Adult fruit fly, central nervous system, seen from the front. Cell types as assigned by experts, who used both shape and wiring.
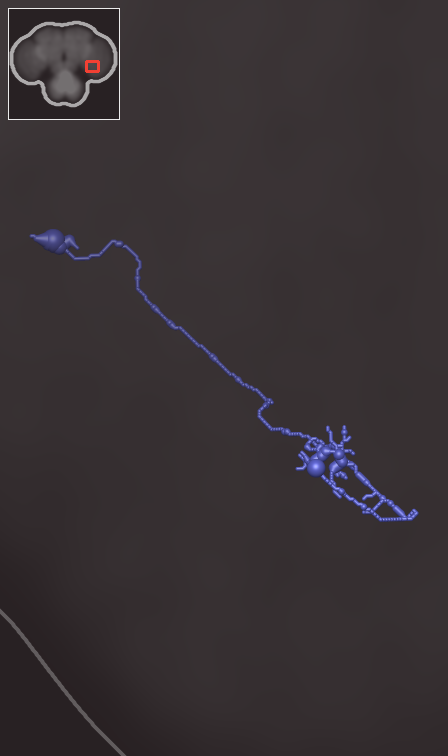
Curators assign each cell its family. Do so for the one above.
Tm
